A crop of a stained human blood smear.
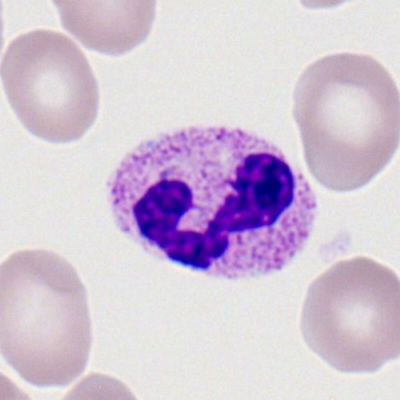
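Segmented neutrophil, the central cell of a stained human blood smear under the light microscope. Its oval outline is smooth, and its dark purple chromatin is coarsely clumped. Plentiful pale pink-lilac cytoplasm carries fine, small lilac-pink granules throughout.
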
